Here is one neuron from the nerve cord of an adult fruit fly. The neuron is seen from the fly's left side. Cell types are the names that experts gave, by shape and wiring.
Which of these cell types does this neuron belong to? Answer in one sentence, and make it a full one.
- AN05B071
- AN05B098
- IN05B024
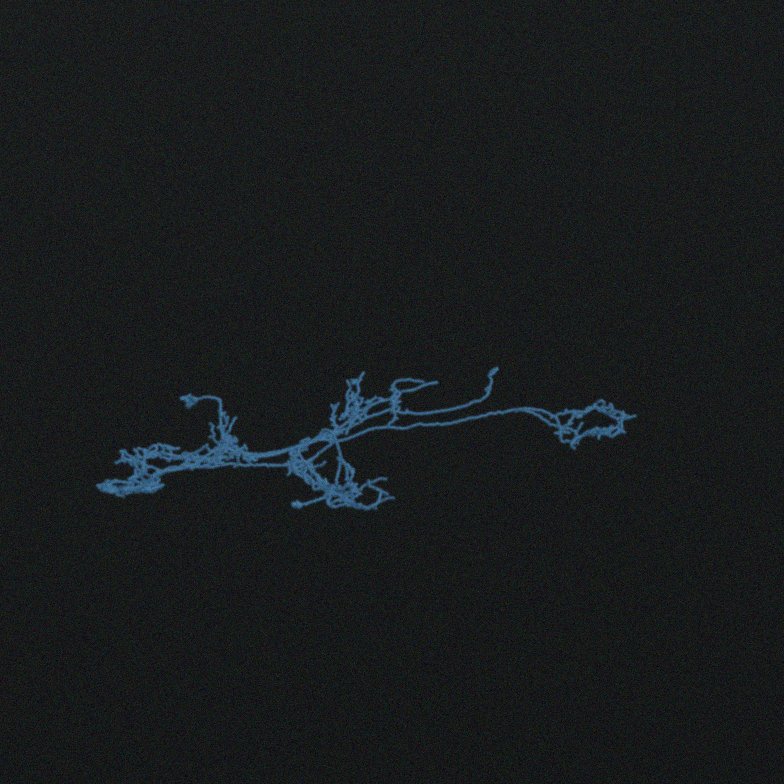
What this neuron is, by cell type, is IN05B024.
